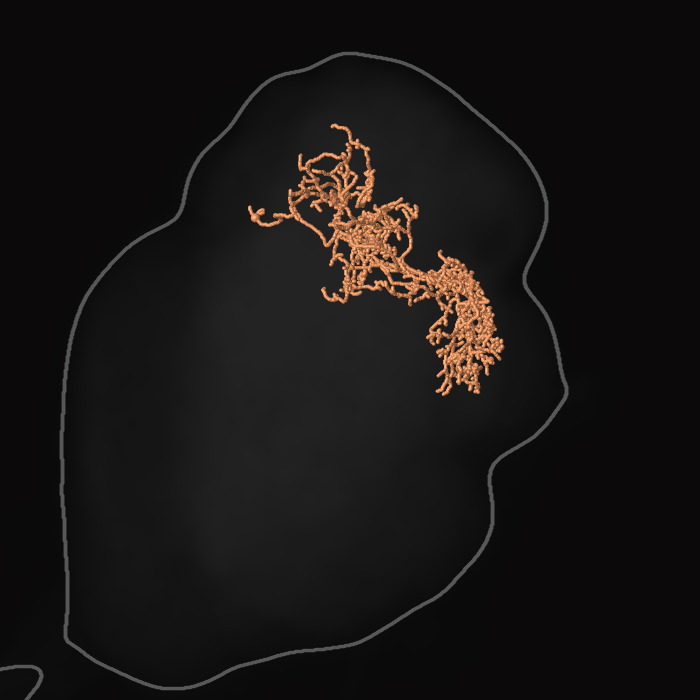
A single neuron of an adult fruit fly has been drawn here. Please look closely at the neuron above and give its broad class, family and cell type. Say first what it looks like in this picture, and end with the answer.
As drawn here it is about as wide as it is tall. This is a central-brain intrinsic neuron. The family is hemilineage DM4_dorsal. Its cell type is CL150.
